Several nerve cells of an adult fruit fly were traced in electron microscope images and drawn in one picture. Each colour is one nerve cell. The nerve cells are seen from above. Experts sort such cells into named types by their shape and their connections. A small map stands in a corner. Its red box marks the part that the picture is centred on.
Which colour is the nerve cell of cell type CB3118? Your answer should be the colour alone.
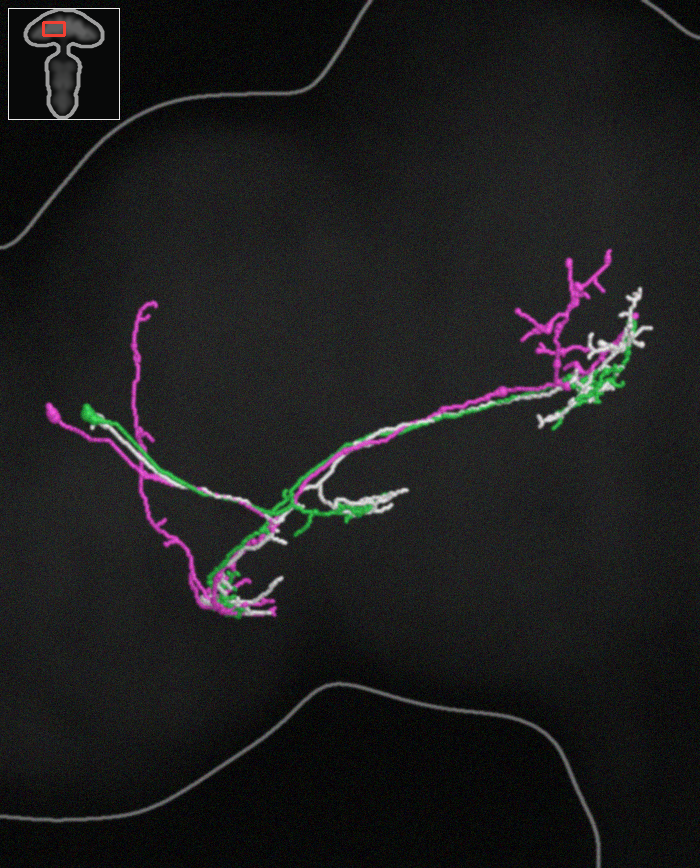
white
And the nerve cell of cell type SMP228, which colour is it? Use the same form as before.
green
